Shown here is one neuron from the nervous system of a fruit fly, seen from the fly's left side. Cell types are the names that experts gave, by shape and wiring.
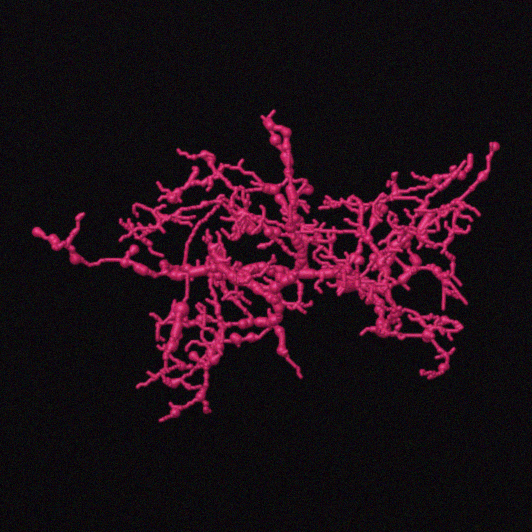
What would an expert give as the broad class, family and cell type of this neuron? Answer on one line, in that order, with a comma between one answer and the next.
nerve-cord intrinsic neuron, hemilineage 13B, IN13B025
